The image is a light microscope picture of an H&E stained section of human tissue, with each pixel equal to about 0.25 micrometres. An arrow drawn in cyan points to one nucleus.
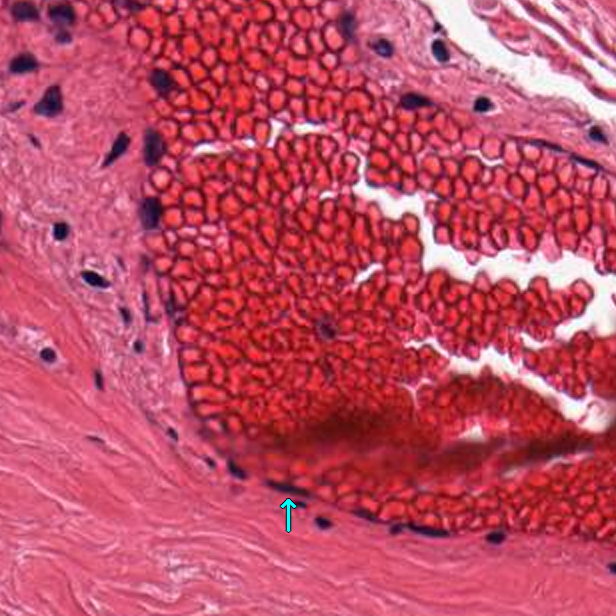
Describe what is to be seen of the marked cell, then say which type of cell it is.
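The nucleus is dark, thin and elongated, flattened like a short streak. It lies right at the edge of a vessel lumen crowded with red-stained round bodies, its long axis running parallel to that edge. On its outer side it rests against pink, wavy fibres. No cytoplasm is visible as separate from the nucleus; the cell is only a thin dark line along the lumen wall. The marked cell is an endothelial cell.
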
